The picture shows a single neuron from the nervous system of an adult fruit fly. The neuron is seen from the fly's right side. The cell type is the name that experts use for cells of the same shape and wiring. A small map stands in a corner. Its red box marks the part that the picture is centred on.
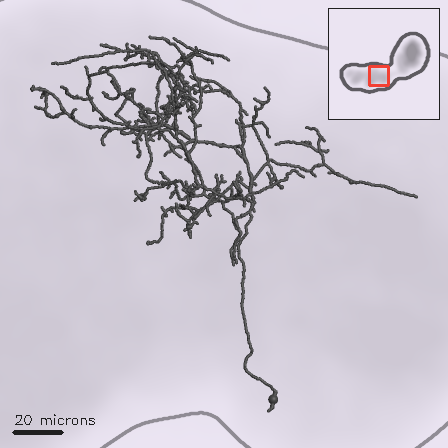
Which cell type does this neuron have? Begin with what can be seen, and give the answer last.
The cell body is at the bottom of the picture. By the scale bar it is about 160 microns wide in this view. Dozens of branch ends can be seen. This is a nerve-cord intrinsic neuron. The cell type is IN00A043.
